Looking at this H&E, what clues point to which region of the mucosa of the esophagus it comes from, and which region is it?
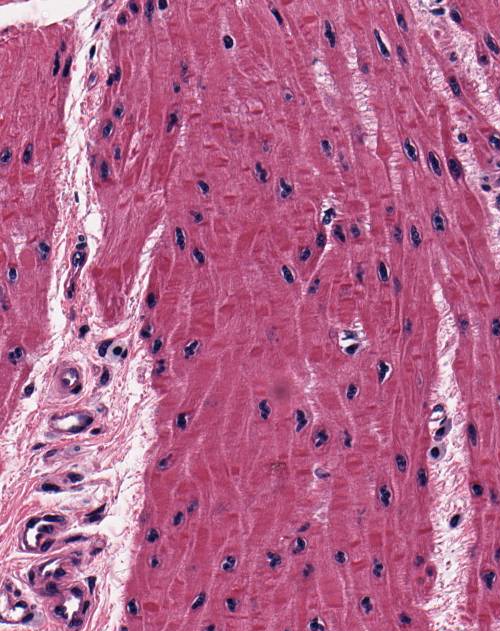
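You're looking at smooth muscle. Its fibres run mostly from top to bottom, with deeply eosinophilic pink cytoplasm.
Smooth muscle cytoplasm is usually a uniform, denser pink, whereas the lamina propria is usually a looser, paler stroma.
At the lower left, a strip of loose connective tissue holds several small blood vessels cut across. No fat cells are present.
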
